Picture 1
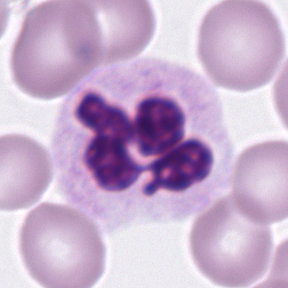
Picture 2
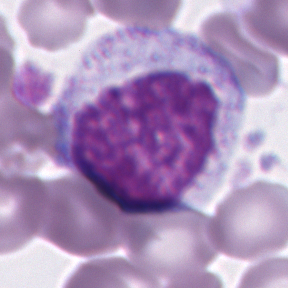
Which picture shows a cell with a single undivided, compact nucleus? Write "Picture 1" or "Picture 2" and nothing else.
Picture 2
